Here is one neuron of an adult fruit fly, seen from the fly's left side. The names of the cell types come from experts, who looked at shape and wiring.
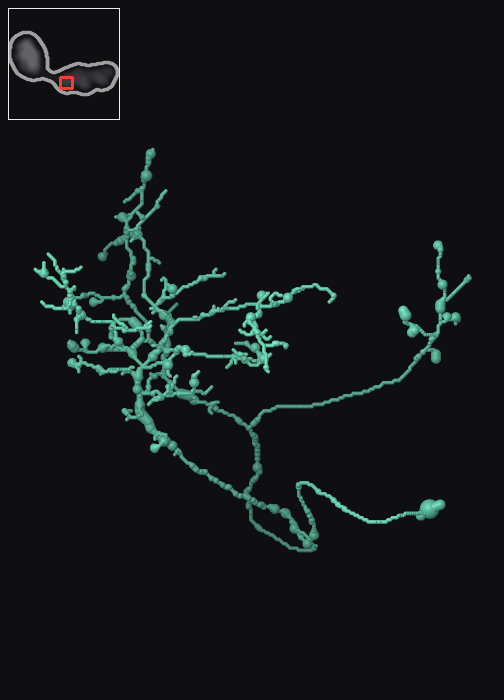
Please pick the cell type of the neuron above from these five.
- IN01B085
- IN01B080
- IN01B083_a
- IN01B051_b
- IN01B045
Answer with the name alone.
IN01B051_b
